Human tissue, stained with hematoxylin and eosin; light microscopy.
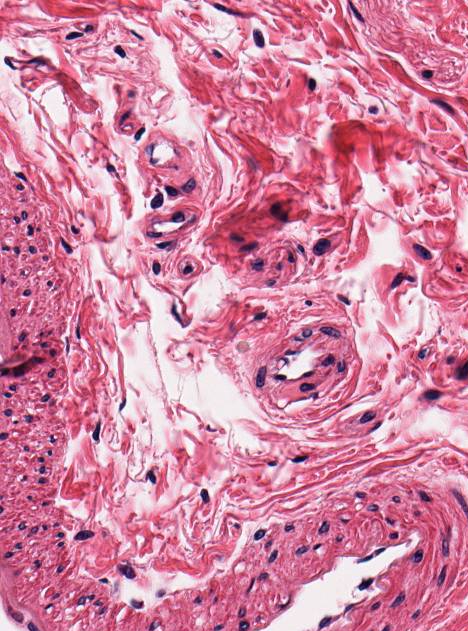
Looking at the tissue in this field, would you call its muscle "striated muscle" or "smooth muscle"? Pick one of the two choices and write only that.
Smooth muscle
